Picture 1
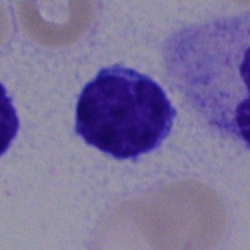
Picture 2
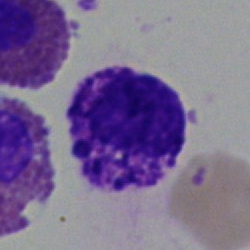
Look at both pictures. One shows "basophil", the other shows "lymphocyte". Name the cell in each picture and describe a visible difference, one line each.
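Picture 1 – lymphocyte. No granules are seen in the cell.
Picture 2 – basophil. The cell is crowded with coarse, dark purple granules.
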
